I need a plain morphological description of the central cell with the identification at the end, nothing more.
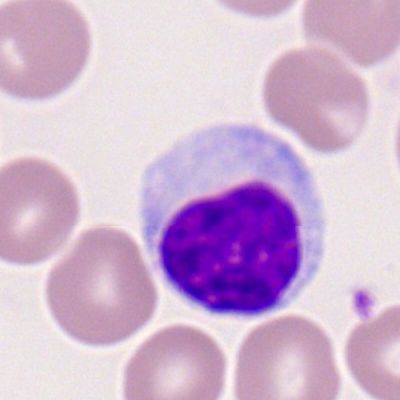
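Going point by point, the outline of the cell is smooth and roughly round. As for position, the nucleus sits in the lower part of the cell, with most of the cytoplasm above it. The chromatin is dark purple and coarsely clumped, and the cytoplasm is pale blue. The cell is a lymphocyte.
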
